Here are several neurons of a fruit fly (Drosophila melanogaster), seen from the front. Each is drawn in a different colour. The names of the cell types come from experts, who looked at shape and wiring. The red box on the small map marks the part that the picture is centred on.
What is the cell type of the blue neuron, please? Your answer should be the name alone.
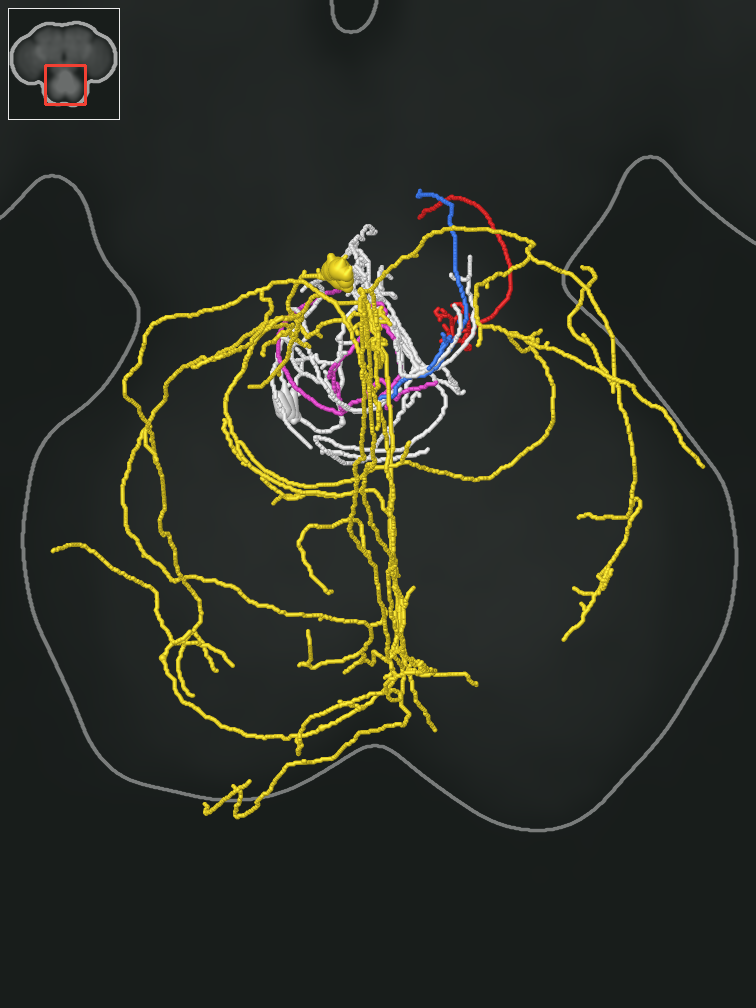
SNxx14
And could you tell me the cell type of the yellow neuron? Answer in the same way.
AN09A005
